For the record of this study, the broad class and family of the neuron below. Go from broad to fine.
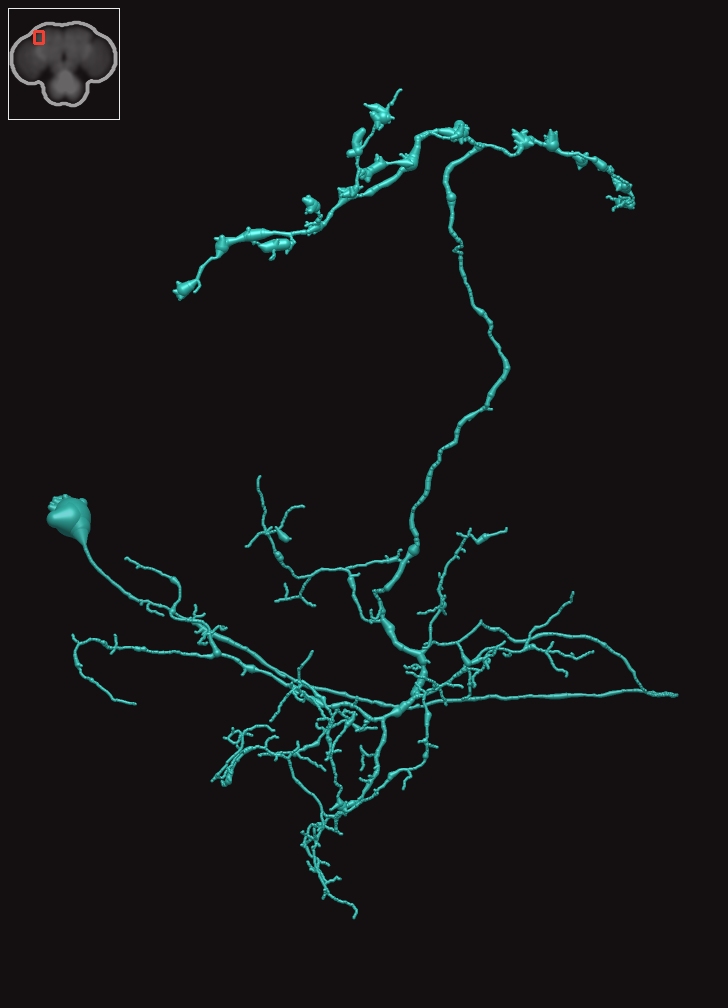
central-brain intrinsic neuron; hemilineage LHp1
